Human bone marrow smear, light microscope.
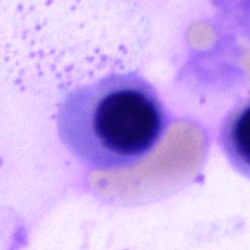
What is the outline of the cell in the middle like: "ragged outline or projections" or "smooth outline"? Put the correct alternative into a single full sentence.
In outline, this cell is smooth rather than rough.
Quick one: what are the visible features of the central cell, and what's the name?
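Nucleus off-centre, toward the right side of the cell; no nucleoli visible. Cytoplasm blue, with no visible granules. Cell: erythroblast.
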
